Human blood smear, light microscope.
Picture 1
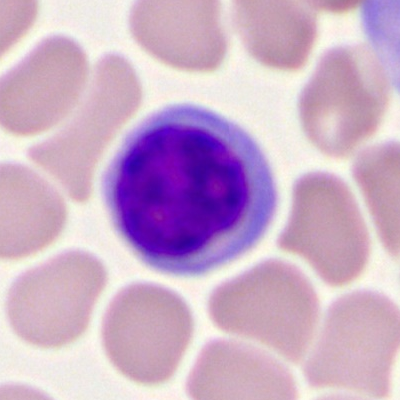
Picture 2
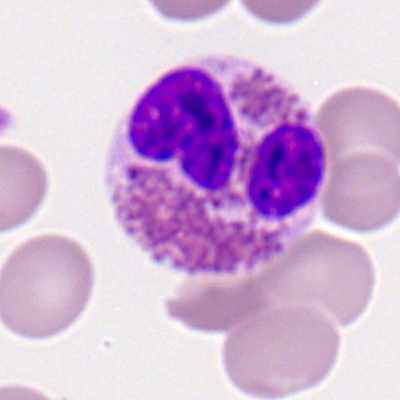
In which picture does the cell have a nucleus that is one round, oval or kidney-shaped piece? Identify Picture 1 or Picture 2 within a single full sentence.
The nucleus of the cell in picture 1 is a single compact mass, round, oval or kidney-shaped.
